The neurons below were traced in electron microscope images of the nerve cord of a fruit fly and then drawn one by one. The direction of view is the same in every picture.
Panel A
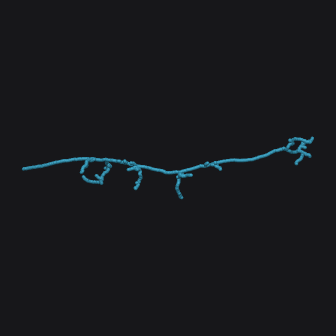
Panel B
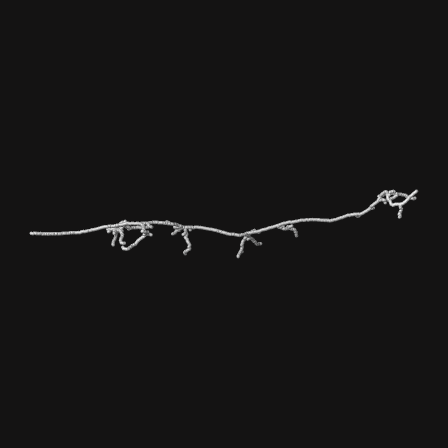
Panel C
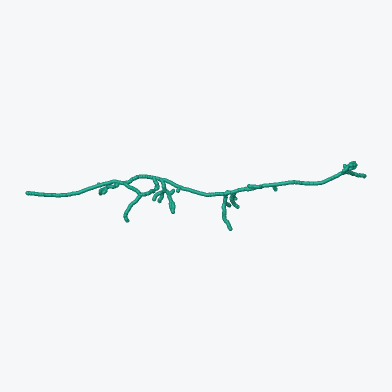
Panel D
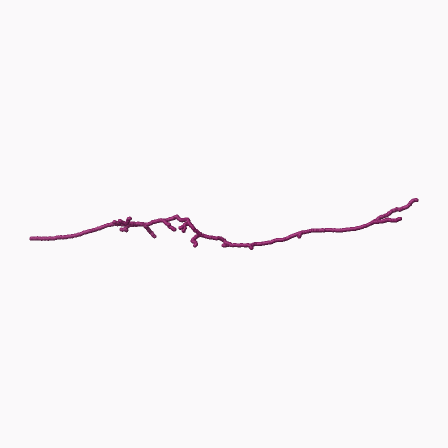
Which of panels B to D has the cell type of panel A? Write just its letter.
B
